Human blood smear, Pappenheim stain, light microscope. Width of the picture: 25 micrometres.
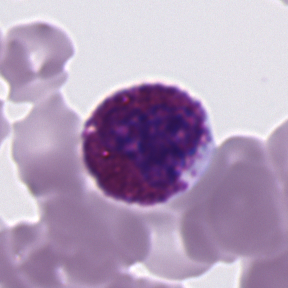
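Eosinophil, about 11 micrometres across. A dark blue-purple nuclear area, blotchy with paler spots among darker patches, fills the upper and right part of the cell. At lower left lies a reddish-purple crescent, redder than the nuclear area. Look near the left edge for a few tiny bright pink dots.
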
